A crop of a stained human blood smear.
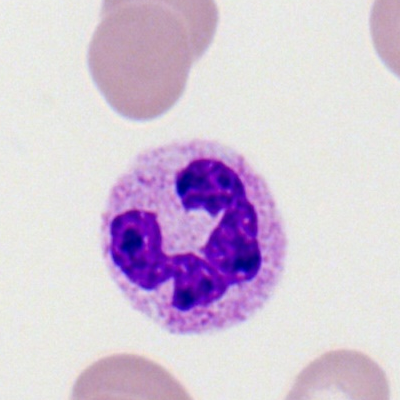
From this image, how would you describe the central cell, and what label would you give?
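Look first at the nucleus: its lobes curve around a central patch of cytoplasm, and the chromatin is dark purple and coarsely clumped. The cytoplasm is abundant and pale pinkish-lilac, filled with fine lilac granules. This is a segmented neutrophil.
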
